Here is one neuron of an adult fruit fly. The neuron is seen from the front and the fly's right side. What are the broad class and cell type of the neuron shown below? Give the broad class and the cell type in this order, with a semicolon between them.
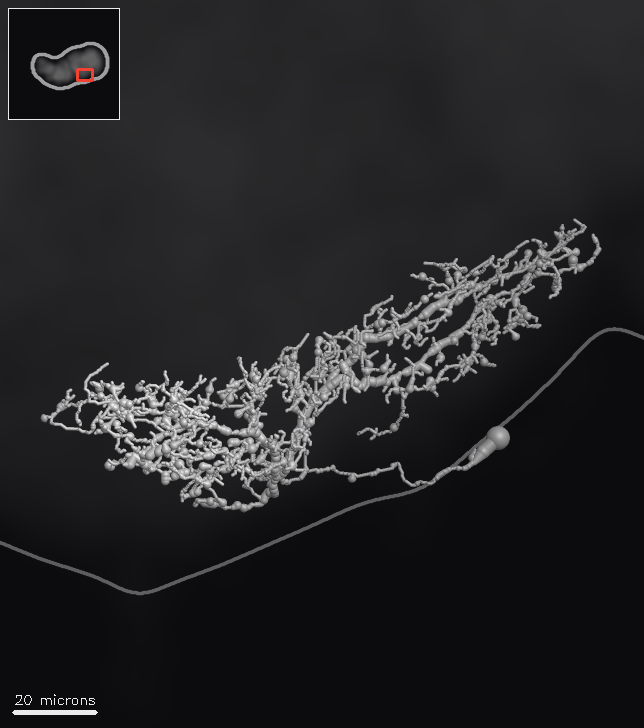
central-brain intrinsic neuron; GNG071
